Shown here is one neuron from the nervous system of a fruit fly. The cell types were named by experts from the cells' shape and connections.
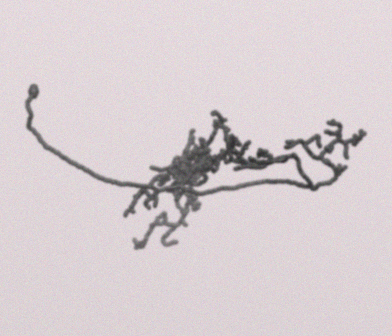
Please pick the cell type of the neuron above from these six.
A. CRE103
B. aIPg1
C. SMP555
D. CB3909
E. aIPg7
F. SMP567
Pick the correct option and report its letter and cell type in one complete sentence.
The cell type of the neuron is given by option E, aIPg7.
